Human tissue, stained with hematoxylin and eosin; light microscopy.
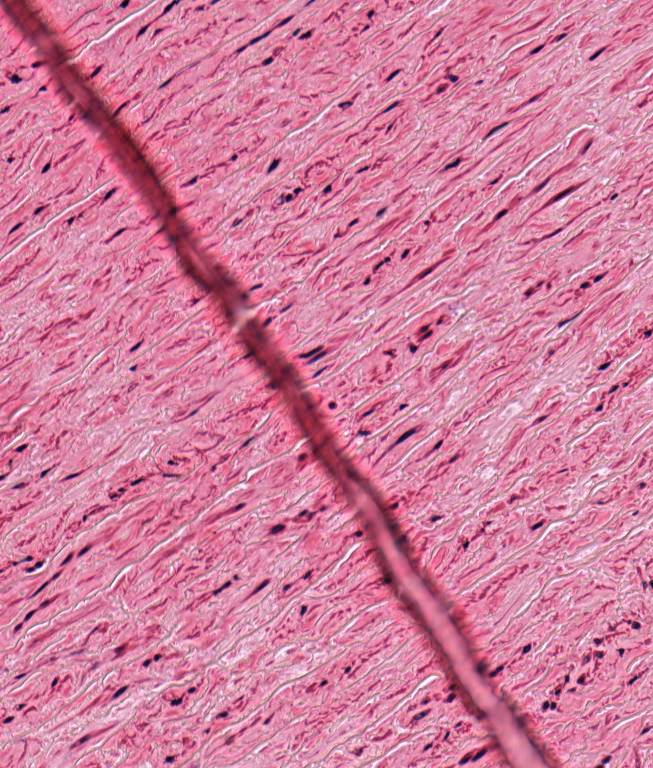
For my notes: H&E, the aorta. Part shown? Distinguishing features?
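Field: tunica media. Grounds: densely packed, parallel, wavy pink fibres filling the field, split by thin pale clefts, with dark, elongated, spindle-shaped nuclei lying lengthwise along them.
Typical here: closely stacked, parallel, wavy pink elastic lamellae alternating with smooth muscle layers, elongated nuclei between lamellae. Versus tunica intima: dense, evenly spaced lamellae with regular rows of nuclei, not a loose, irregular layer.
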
